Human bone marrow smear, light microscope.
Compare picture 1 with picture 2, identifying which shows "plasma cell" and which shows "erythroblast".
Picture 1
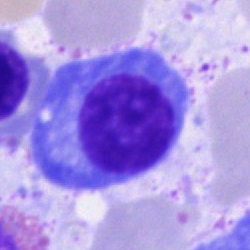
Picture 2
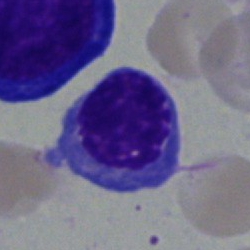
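Look at picture 1 first: that's the plasma cell, and picture 2 holds the erythroblast. In the plasma cell, notice how much cytoplasm there is, stained a deep blue and showing no granules.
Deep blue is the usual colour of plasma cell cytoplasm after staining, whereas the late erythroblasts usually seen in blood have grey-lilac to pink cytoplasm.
One small clear vacuole sits in it near the left edge, and another nucleated cell is partly visible at the left edge of the picture. Now the erythroblast: its chromatin is dark purple and coarsely clumped, with small paler gaps between the clumps, and you won't find a nucleolus. Its cytoplasm, like the plasma cell's, shows no granules. A small rounded bleb bulges from its left edge, and part of a larger cell with deep blue cytoplasm lies at the upper left.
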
